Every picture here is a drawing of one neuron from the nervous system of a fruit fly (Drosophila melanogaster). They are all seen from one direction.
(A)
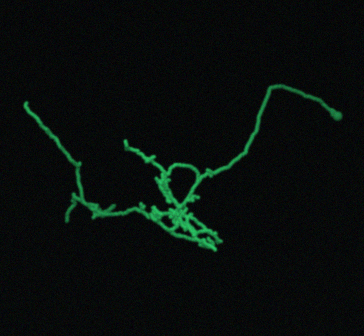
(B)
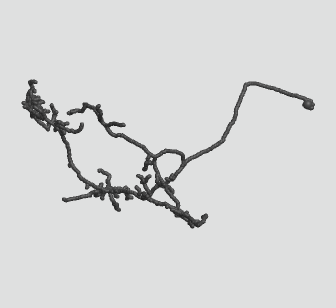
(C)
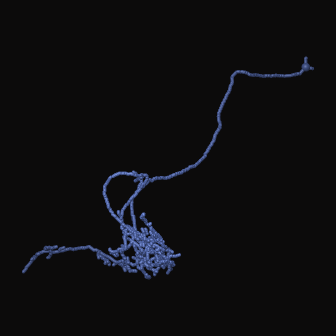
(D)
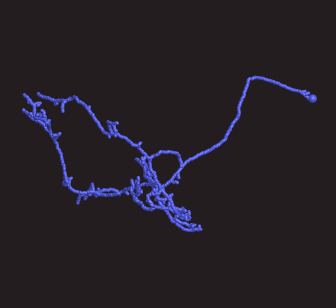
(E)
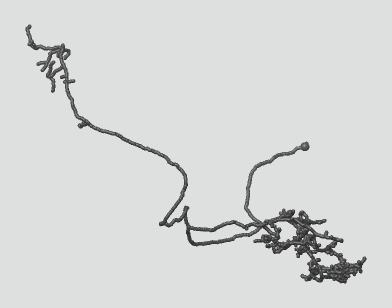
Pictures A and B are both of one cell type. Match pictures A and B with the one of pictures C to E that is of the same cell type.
D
